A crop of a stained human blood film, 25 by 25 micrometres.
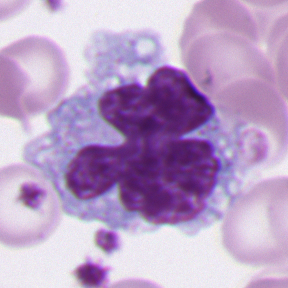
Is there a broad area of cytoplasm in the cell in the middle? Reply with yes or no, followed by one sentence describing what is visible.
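Yes. The cytoplasm is abundant and pale grey-blue.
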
